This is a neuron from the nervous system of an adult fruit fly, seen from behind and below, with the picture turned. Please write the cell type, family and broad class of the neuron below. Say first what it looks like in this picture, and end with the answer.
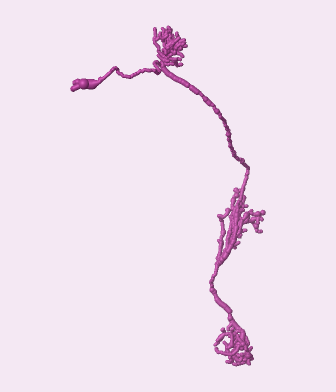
The cell body can be seen at the upper left of the picture. As drawn here it is taller than it is wide. Its cell type is PFNd. Its family is called class CX. This is a central-brain intrinsic neuron.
